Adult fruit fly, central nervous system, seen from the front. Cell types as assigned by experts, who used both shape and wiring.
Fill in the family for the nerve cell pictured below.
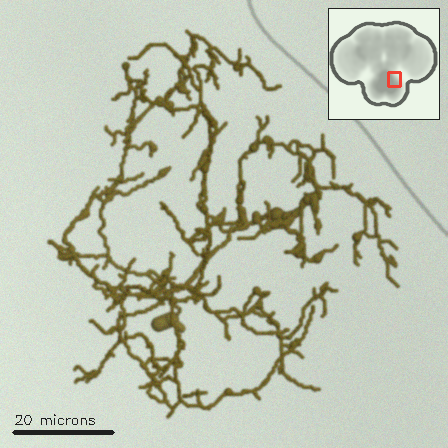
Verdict: hemilineage 21A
